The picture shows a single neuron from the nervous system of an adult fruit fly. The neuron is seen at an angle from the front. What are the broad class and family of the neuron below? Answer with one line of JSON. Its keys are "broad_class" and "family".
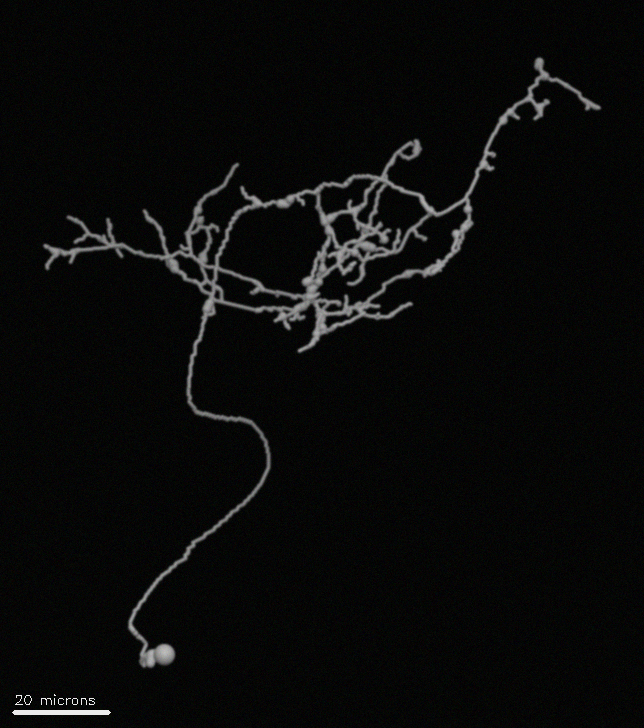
{"broad_class": "nerve-cord intrinsic neuron", "family": "hemilineage 02A"}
